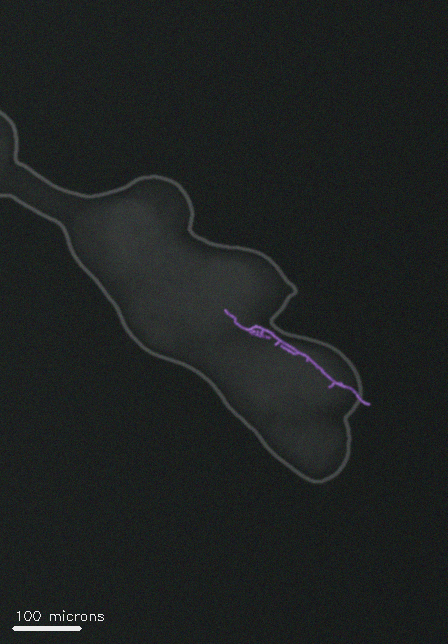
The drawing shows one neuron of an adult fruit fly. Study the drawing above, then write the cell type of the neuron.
SNpp40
